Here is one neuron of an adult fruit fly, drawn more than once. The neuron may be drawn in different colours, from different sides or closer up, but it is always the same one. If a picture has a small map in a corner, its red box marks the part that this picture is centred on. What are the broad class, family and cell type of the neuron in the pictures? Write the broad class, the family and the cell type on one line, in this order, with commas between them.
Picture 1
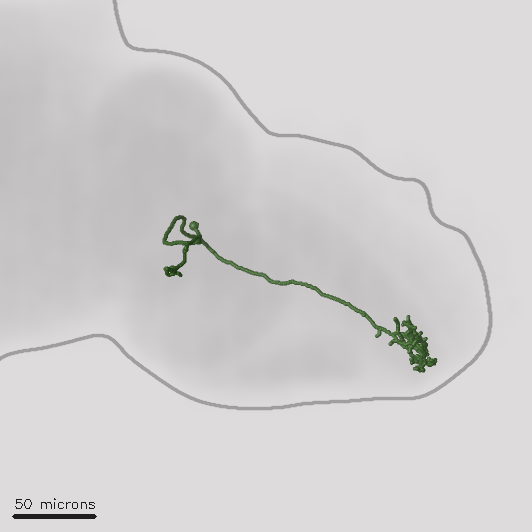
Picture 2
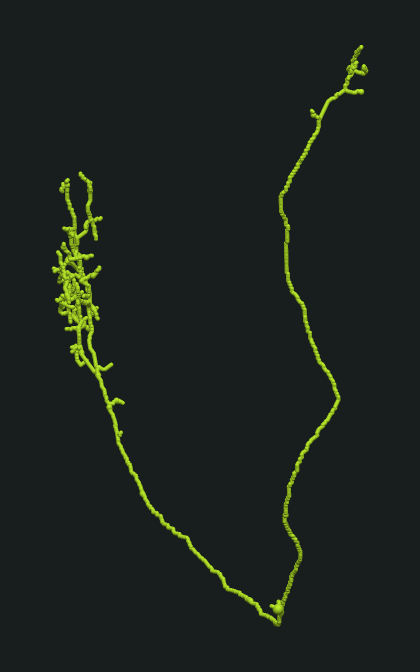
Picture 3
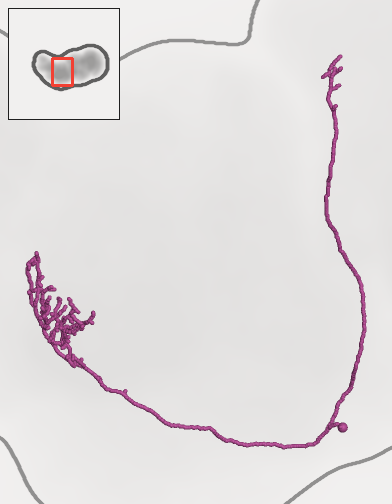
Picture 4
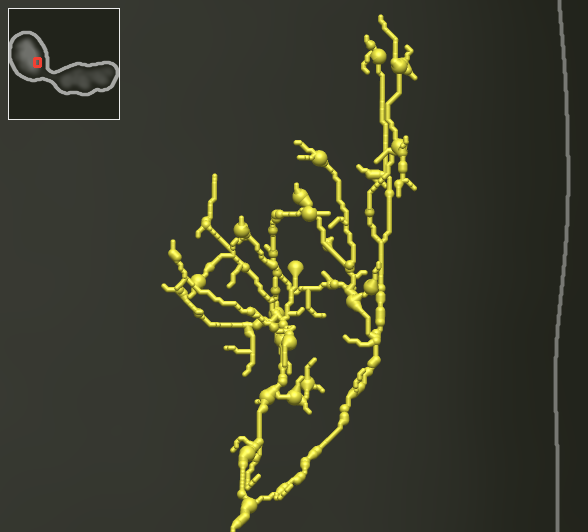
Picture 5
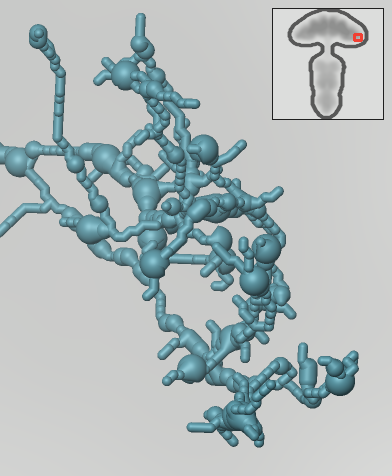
visual projection neuron, MeVP, MeVP2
